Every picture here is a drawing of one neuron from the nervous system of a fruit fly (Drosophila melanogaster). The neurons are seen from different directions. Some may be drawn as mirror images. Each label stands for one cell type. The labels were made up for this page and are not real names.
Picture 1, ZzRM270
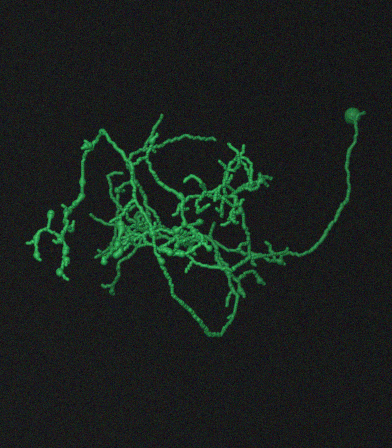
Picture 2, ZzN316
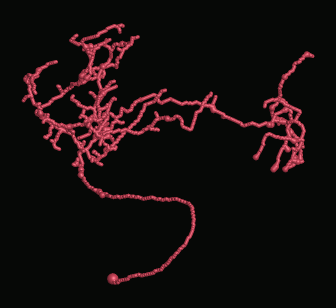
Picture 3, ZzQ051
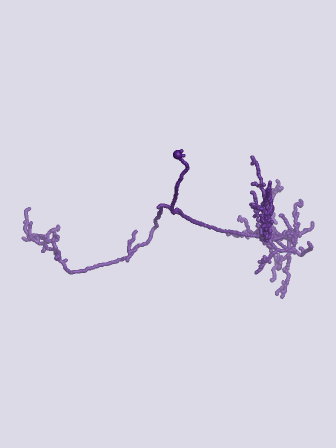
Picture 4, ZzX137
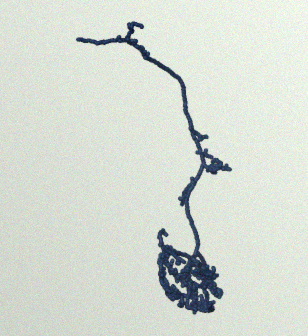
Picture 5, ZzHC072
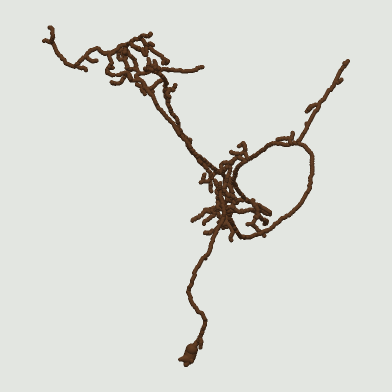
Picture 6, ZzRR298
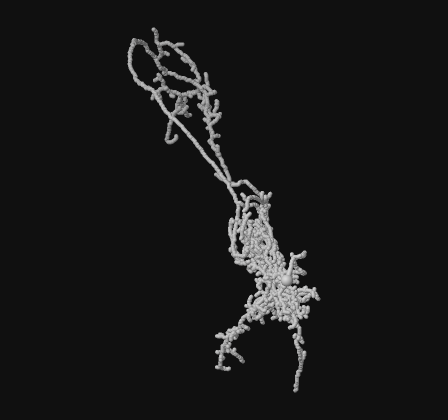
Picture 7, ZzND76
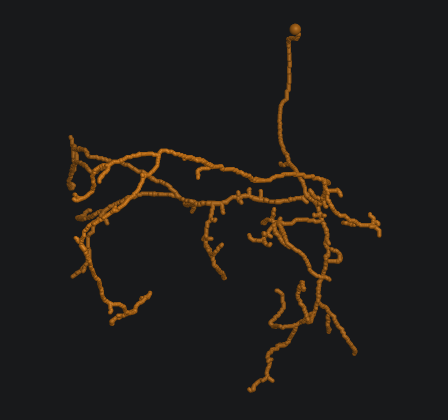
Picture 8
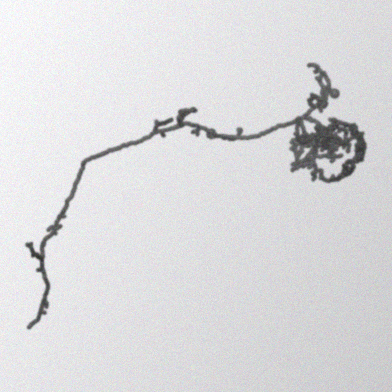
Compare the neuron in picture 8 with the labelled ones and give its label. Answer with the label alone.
ZzX137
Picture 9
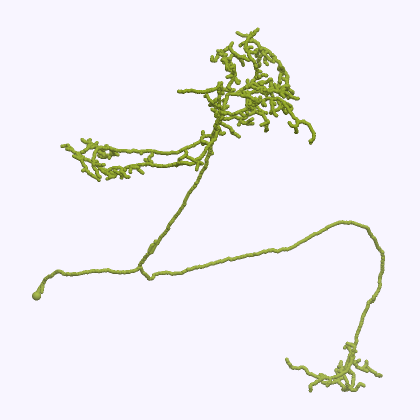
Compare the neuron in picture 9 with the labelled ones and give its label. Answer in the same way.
ZzQ051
